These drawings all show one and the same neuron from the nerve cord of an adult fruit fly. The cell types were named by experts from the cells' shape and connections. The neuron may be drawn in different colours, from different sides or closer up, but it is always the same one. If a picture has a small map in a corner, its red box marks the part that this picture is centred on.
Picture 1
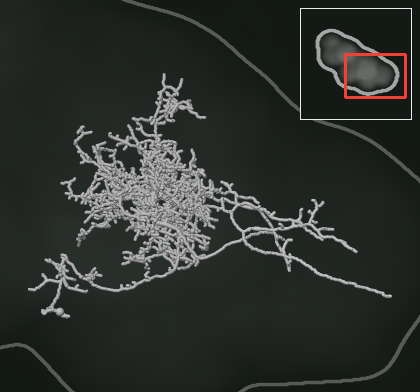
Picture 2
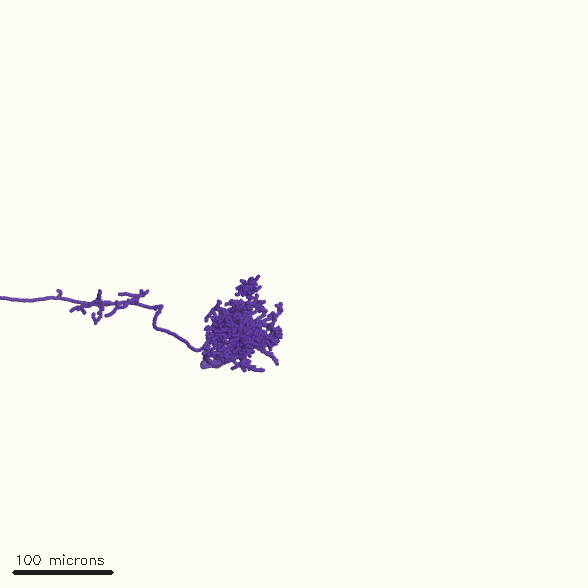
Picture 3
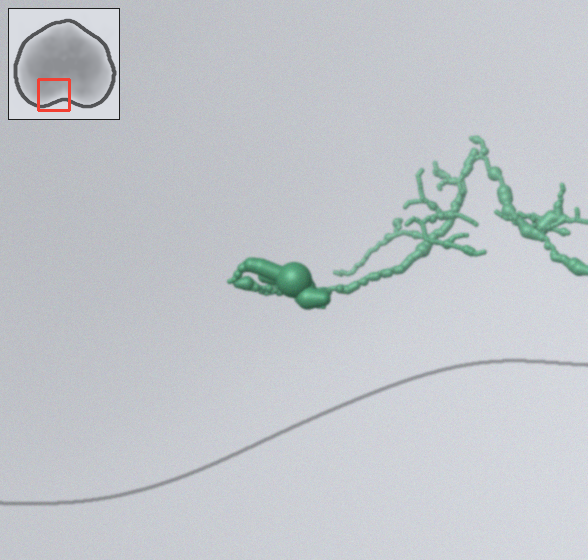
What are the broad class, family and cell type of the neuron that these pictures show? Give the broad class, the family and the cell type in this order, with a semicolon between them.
ascending neuron; hemilineage 14A; AN14A003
